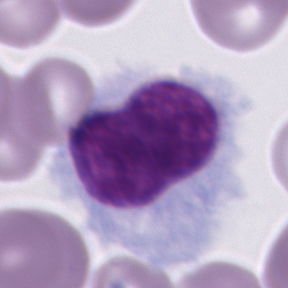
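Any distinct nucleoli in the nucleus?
None to be seen.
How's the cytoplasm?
Plentiful and pale greyish-blue, reaching well beyond the nucleus and spreading widest below it.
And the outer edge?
Ragged and frayed rather than smooth.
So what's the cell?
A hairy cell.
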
